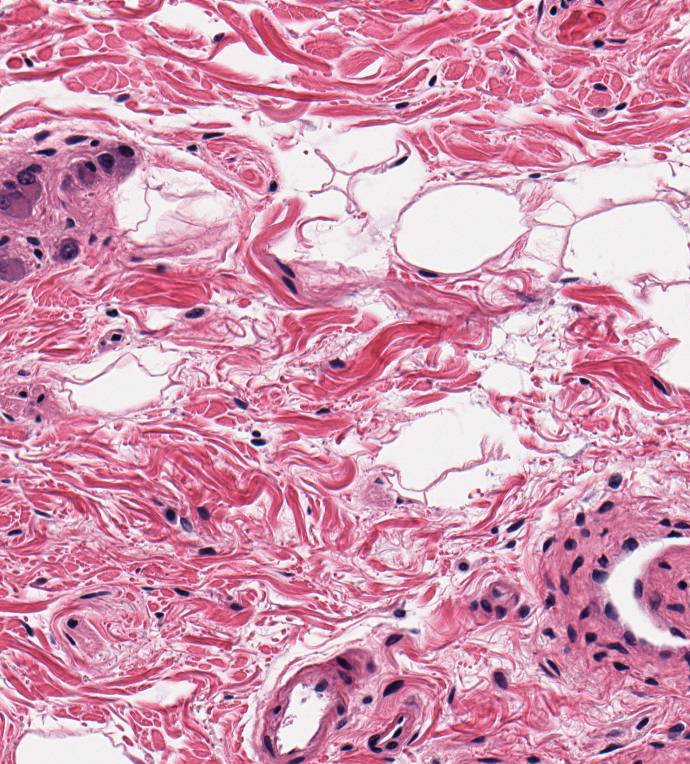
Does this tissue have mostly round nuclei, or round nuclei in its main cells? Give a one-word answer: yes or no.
No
